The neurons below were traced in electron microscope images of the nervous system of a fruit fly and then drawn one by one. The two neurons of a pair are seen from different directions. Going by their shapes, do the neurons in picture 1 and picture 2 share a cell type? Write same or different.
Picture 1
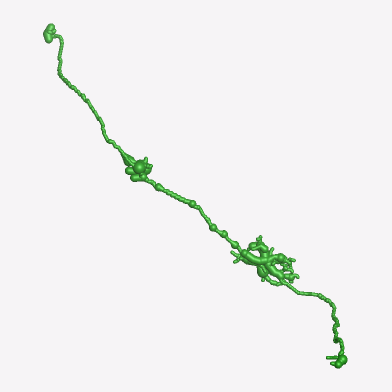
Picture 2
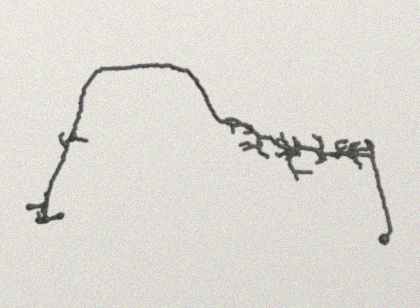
different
